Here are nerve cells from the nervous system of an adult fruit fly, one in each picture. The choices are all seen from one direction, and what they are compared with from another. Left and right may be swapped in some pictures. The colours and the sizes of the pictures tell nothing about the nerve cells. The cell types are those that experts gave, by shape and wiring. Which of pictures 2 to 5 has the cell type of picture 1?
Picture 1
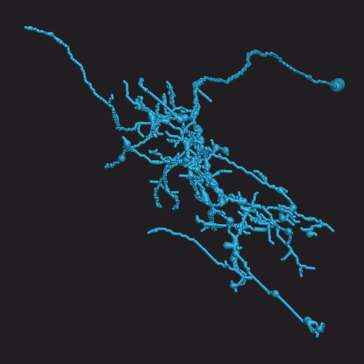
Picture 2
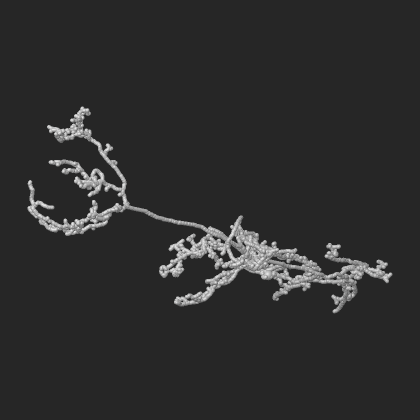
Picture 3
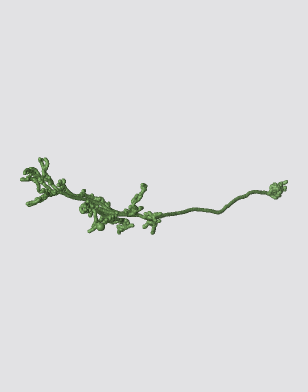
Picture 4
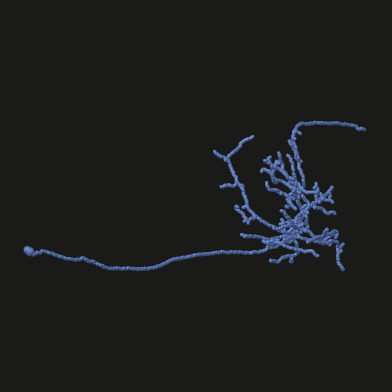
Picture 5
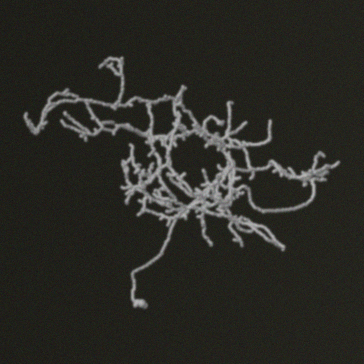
Picture 4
